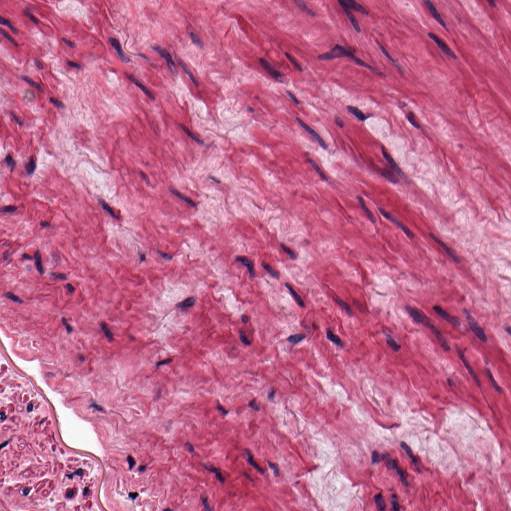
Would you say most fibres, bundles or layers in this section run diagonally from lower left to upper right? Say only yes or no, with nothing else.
No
